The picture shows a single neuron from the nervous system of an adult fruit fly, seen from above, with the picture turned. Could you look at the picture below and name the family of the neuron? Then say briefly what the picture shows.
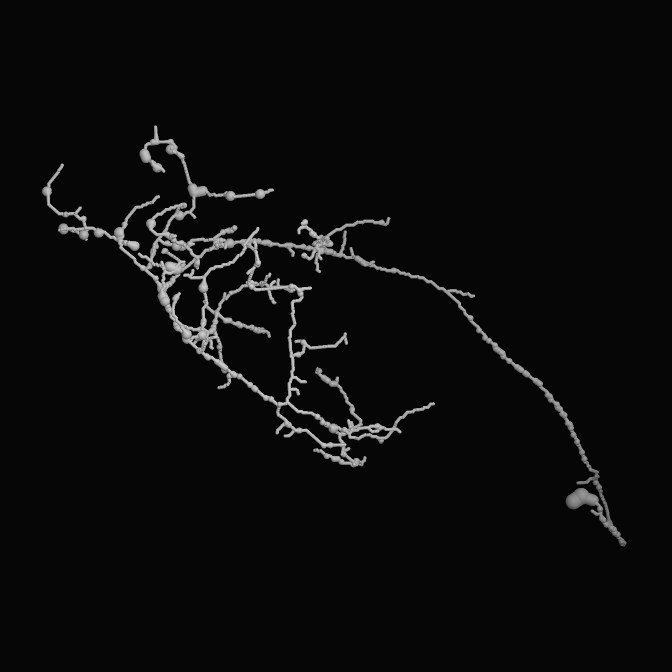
Its family is hemilineage SIPa1_ventral. It is a central-brain intrinsic neuron. Its cell body lies at the lower right of the picture. Dozens of branch ends can be seen.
